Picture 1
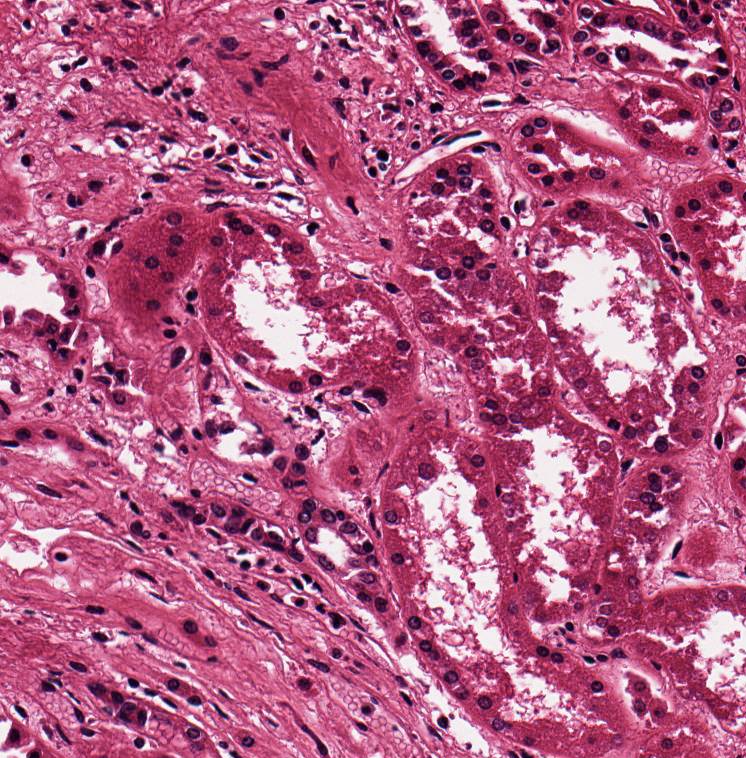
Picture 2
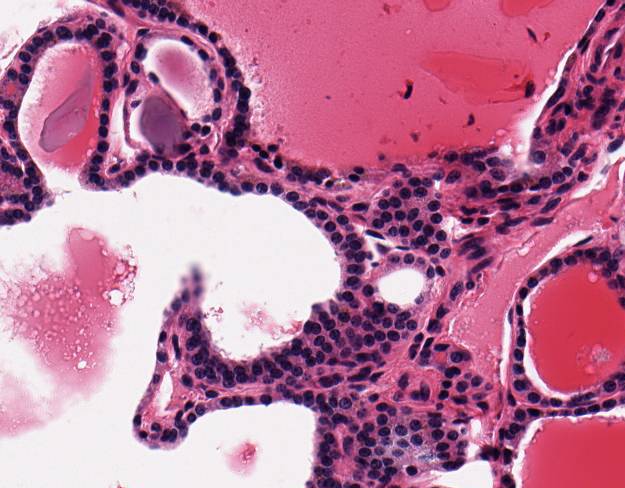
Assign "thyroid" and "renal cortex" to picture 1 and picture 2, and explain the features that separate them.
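Picture 1 shows renal cortex; picture 2 shows thyroid. In the renal cortex, tubules cut in various planes fill the centre and right, lined by one layer of cuboidal to low columnar cells with abundant granular eosinophilic cytoplasm. The thyroid instead consists of rounded follicles of widely varying size, each lined by a single layer of low cuboidal cells with small, round, dark nuclei of fairly uniform size. Pink stroma with spindle-shaped nuclei fills the lower left of the renal cortex, but in the thyroid forms only thin strands between follicles.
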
